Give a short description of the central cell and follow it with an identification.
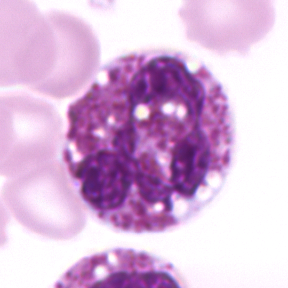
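Several lobes make up the nucleus, grouped around the centre of the cell; its chromatin is dark purple and coarsely clumped. Coarse reddish-purple granules fill the cytoplasm, and several small clear round vacuoles lie among them, some near the lower right edge. That would make it an eosinophil.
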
